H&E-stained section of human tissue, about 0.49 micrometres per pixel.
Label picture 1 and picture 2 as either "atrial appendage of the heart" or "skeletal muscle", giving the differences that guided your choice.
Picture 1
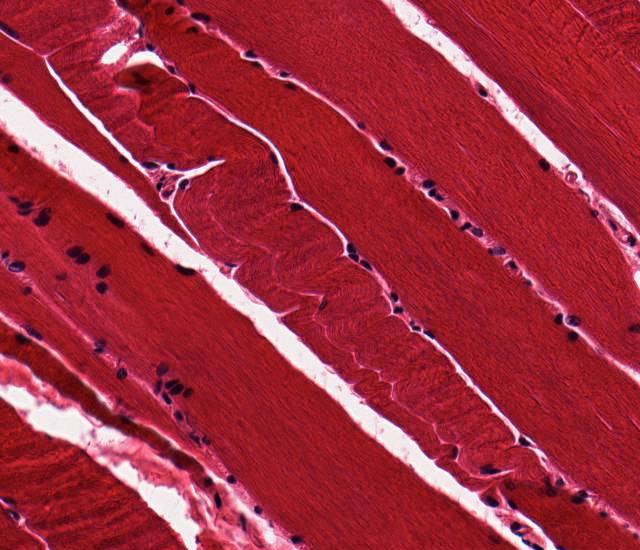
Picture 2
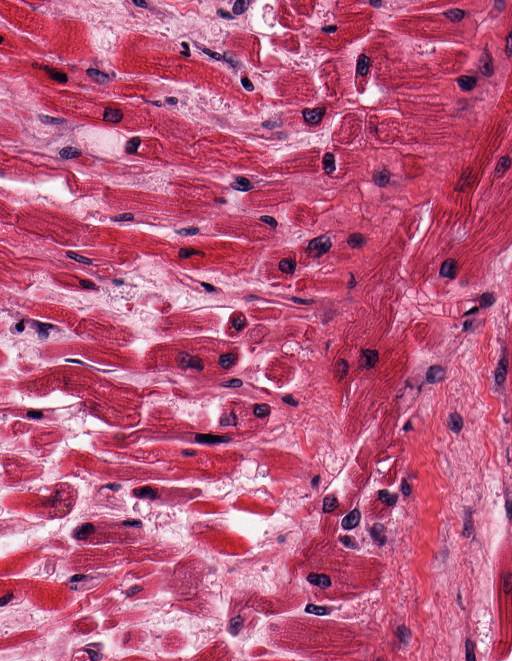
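Skeletal muscle is in picture 1; atrial appendage of the heart is in picture 2. In picture 1, long parallel fibres cross diagonally from upper left to lower right, their dark, flattened nuclei at the edges, not the centres. Their cytoplasm is a deep, intense eosin red, and the central fibre is wavy and folded in outline and contents. In picture 2, some fibres near the centre are cut across, giving rounded profiles with a central nucleus. Its cytoplasm is deep pink-red; no fat cells are present; white clefts, a shrinkage artefact, separate many fibres in the left half. Nuclear position therefore differs: at fibre edges in picture 1, central in the cross-cut fibres of picture 2.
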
